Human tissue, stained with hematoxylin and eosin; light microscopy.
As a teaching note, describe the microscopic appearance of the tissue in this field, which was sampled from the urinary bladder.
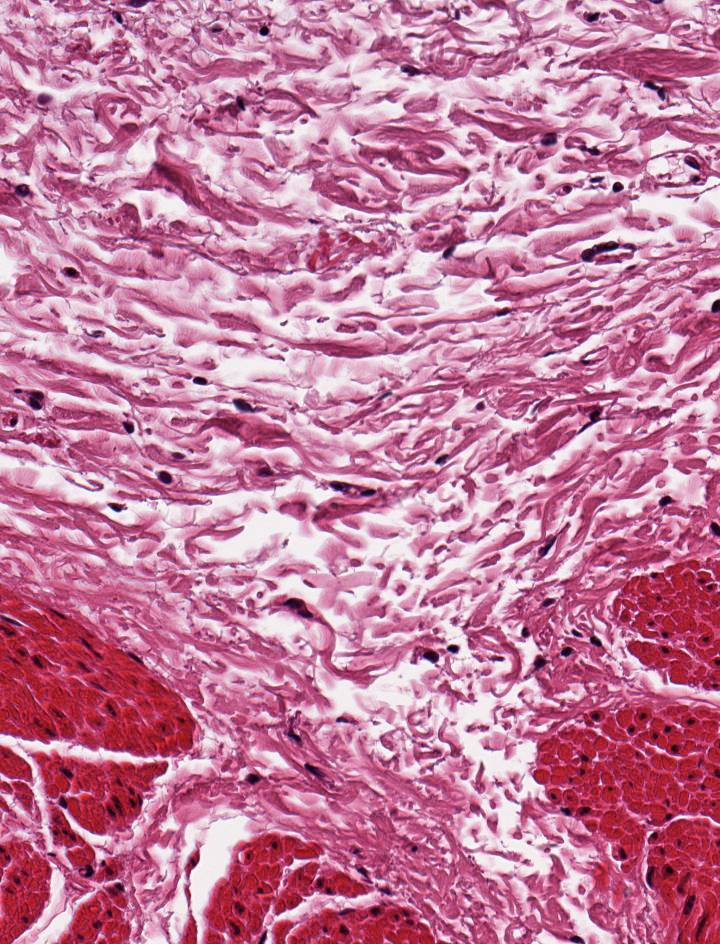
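Layout: fibrous connective tissue fills the upper two-thirds of the field, and muscle bundles run along the bottom edge. Connective tissue: wavy pale pink collagen bundles, running mostly across the field from side to side. Muscle: the bundles at lower left and lower right stain deep red, much darker than the surrounding collagen. Absent: no epithelium and no fat cells anywhere.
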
